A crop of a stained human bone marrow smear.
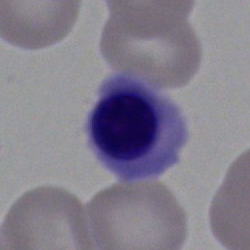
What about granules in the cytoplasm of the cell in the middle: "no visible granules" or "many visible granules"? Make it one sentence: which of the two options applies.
The cytoplasm of the cell shows no visible granules.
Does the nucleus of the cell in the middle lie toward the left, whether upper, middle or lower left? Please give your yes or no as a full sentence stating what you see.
Yes, it is toward the left that the nucleus of this cell lies.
